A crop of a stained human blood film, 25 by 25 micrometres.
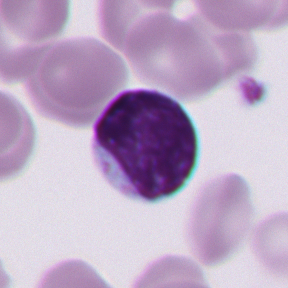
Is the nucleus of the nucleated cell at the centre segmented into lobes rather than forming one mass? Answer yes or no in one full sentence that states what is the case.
No, the nucleus of this cell is one compact round, oval or kidney-shaped mass.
